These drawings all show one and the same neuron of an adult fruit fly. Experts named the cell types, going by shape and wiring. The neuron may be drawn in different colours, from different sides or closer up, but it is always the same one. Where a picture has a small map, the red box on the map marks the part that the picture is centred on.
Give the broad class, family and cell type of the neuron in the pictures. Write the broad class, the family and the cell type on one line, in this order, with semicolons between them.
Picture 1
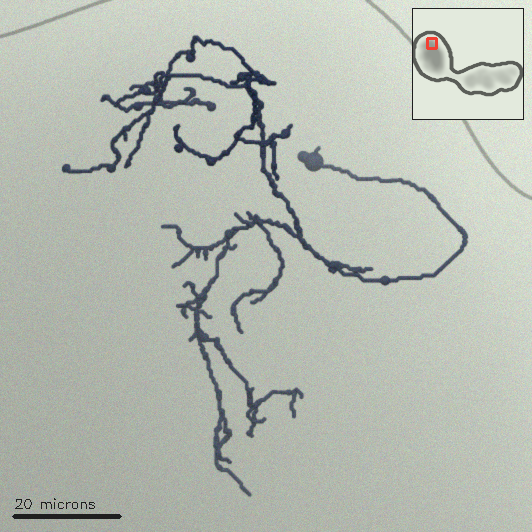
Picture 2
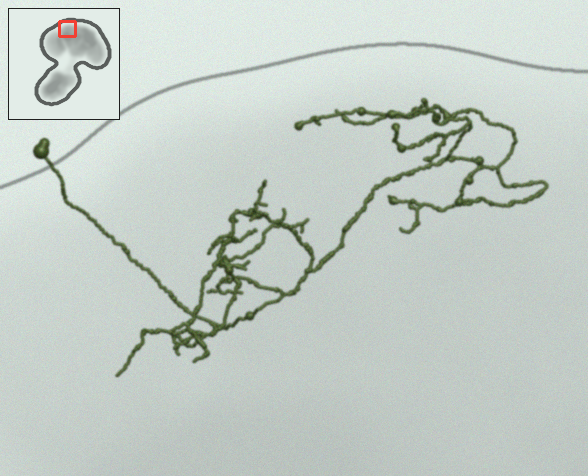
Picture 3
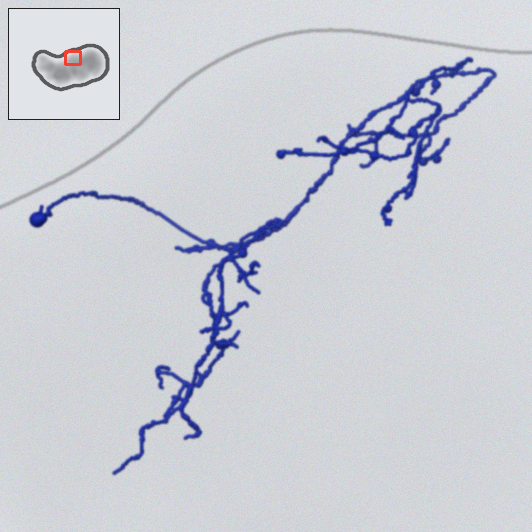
central-brain intrinsic neuron; hemilineage SLPpl1; SLP260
